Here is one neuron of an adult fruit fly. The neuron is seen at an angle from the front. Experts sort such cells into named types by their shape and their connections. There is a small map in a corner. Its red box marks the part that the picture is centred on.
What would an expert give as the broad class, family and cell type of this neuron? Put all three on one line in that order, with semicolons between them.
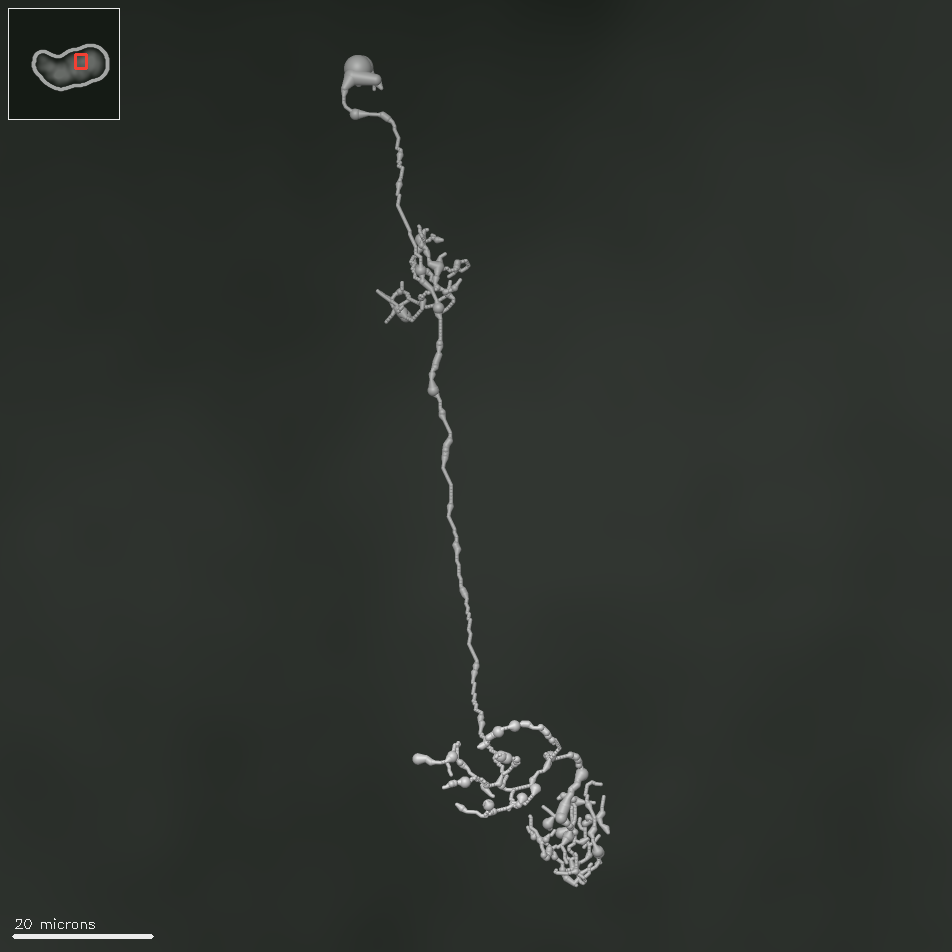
central-brain intrinsic neuron; class CX; PFNa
